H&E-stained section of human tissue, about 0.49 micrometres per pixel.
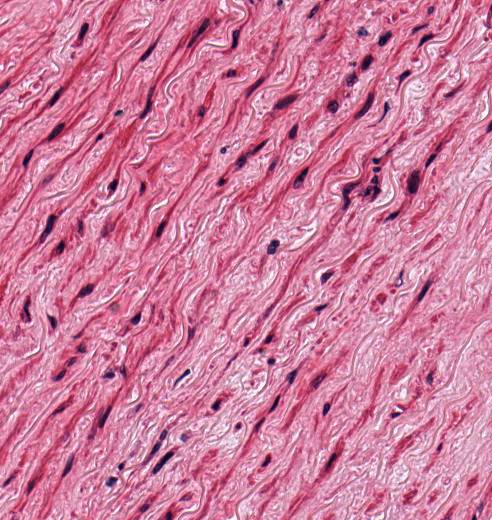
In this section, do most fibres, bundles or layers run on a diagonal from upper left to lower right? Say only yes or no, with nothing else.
No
